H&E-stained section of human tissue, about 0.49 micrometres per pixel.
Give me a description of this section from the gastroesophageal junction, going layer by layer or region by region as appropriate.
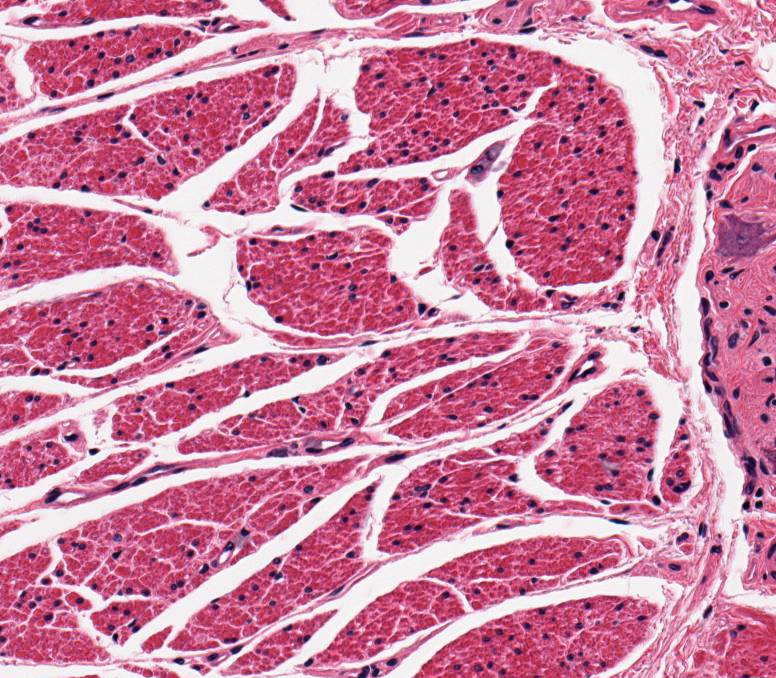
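Notice how the muscle breaks into many separate bundles, varying in size and shape, filling nearly the whole field. Inside most of them the fibres are cut across or obliquely, so you see small, closely packed pink profiles, not long strips.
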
